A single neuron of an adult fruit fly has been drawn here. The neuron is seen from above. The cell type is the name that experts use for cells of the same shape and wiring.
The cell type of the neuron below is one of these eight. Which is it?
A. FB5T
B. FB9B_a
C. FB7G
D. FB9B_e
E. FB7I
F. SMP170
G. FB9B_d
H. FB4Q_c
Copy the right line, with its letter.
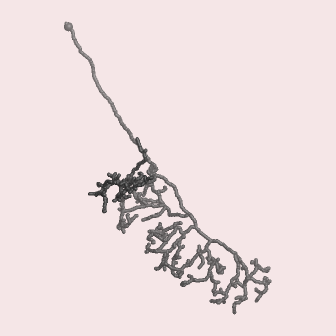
E. FB7I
